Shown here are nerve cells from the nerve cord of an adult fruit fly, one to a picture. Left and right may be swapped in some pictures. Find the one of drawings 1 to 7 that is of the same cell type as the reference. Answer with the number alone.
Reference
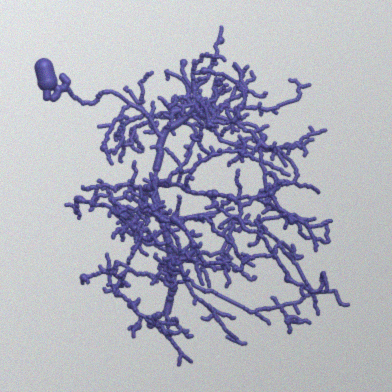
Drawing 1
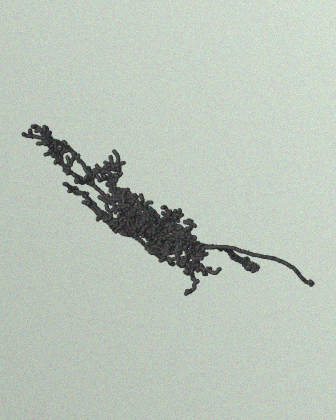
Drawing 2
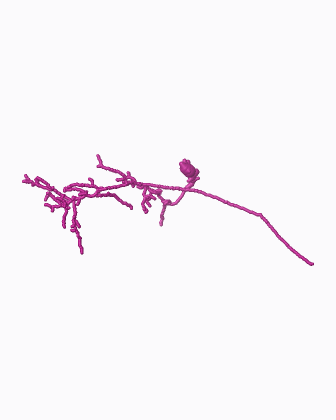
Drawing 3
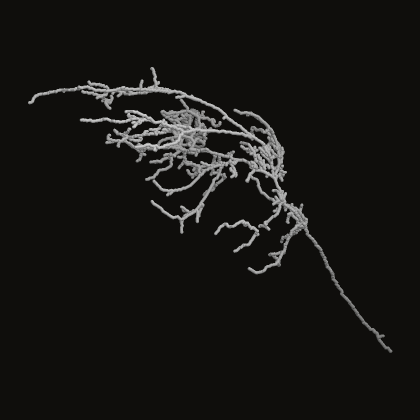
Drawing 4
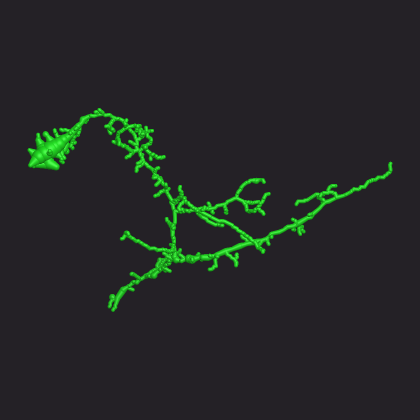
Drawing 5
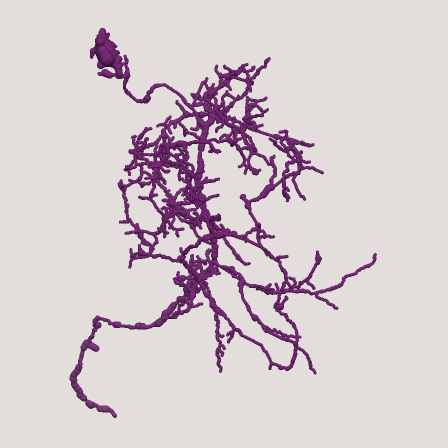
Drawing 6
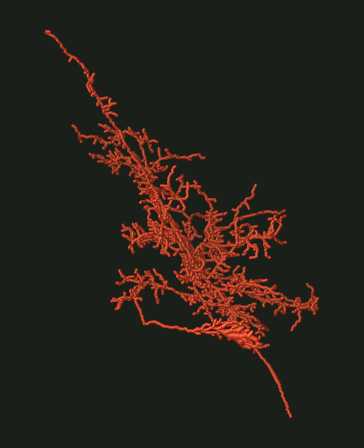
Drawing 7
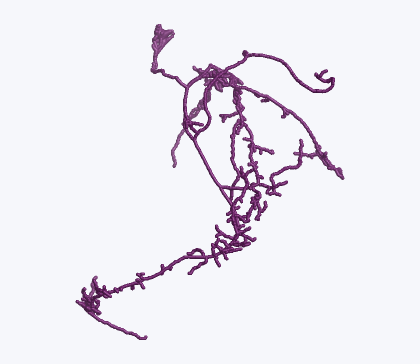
5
